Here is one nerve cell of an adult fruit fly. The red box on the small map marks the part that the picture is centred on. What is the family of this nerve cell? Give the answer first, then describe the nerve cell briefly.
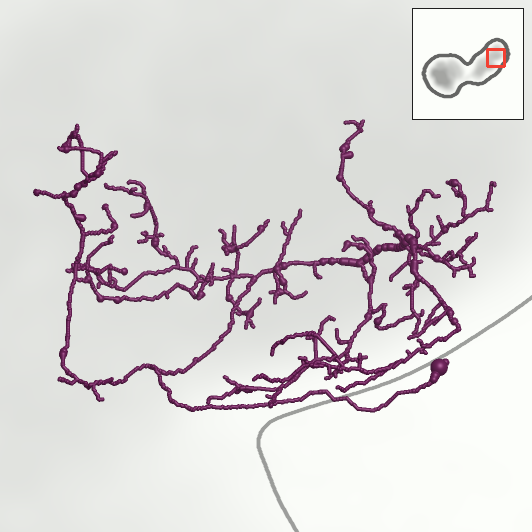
Its family is hemilineage 16B. It is a nerve-cord intrinsic neuron. Dozens of branch ends can be seen. In this view it is wider than it is tall.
